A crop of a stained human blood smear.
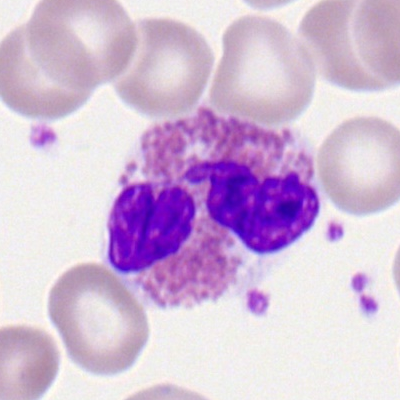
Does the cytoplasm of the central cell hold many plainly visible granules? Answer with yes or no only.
Yes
